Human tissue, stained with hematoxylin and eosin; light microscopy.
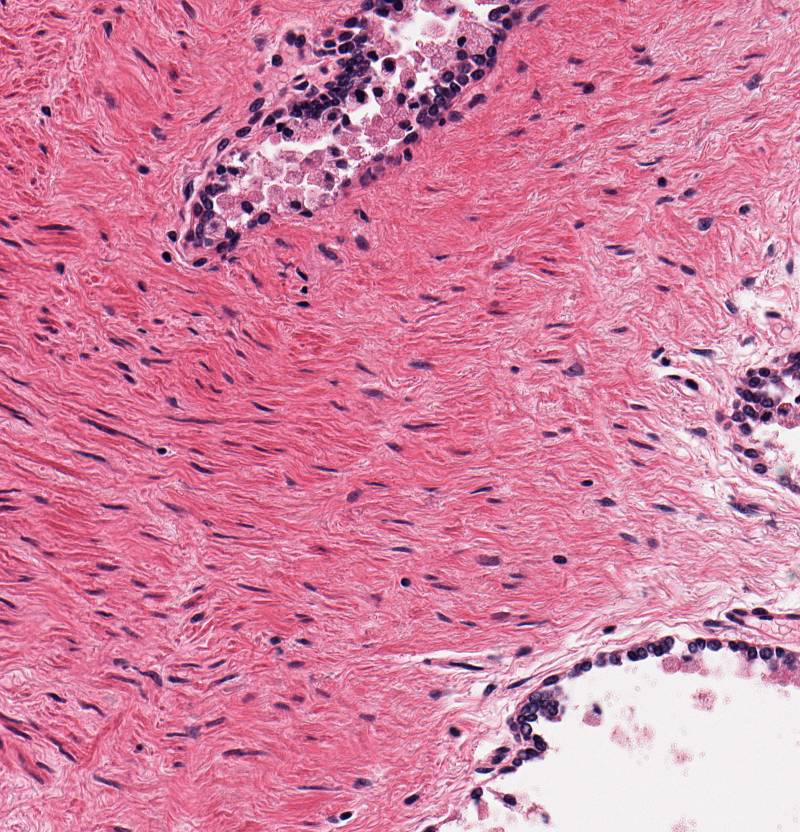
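Prostate, stained with haematoxylin and eosin. Dense pink stroma fills most of the field, and spaces lined by dark cells sit only at the top, the right edge and the lower right. Look at the stromal cells: spindle-shaped, with elongated dark nuclei spread fairly evenly. The stromal fibres are wavy and eosinophilic, running in interlacing bundles. The space at the top holds pink granular material.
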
